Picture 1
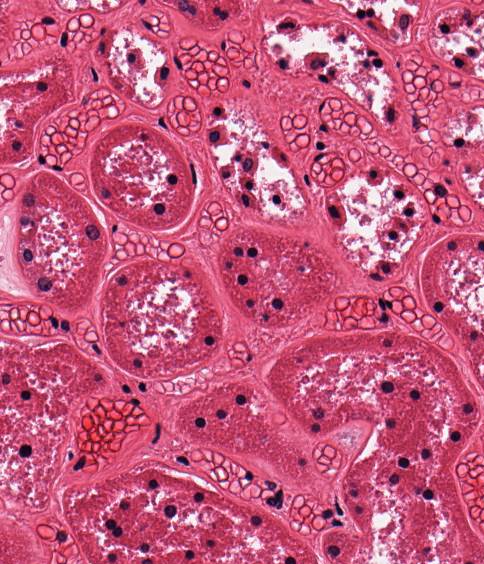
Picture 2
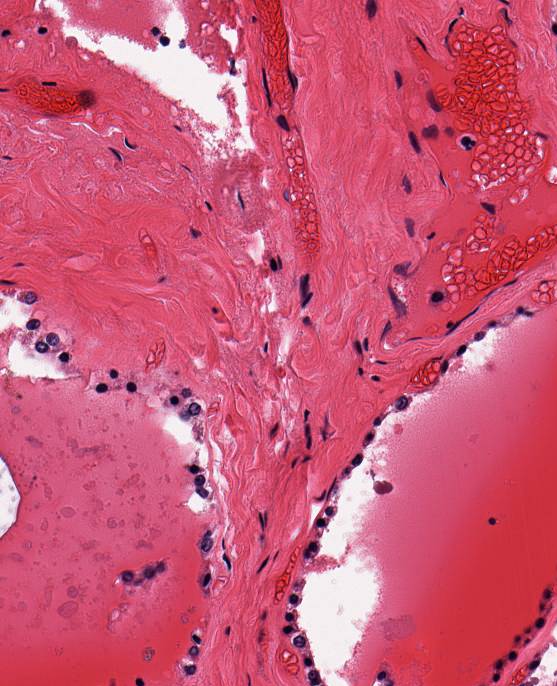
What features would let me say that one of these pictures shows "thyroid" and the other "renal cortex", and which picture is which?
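Renal cortex appears in picture 1, thyroid in picture 2. To begin with layout, picture 1 is filled with closely packed round to oval tubules cut across and parted by narrow strips of tissue, whereas picture 2 has a central band of dense fibrous tissue running top to bottom between spaces on the lower left and lower right. Next, lining: the tubule cells in picture 1 have abundant granular eosinophilic cytoplasm with indistinct borders, while the spaces in picture 2 are edged by a single row of cells with small, round, dark nuclei. Then contents: many tubule centres in picture 1 hold loose pale pink granular debris with white empty gaps, most markedly in the upper right.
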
